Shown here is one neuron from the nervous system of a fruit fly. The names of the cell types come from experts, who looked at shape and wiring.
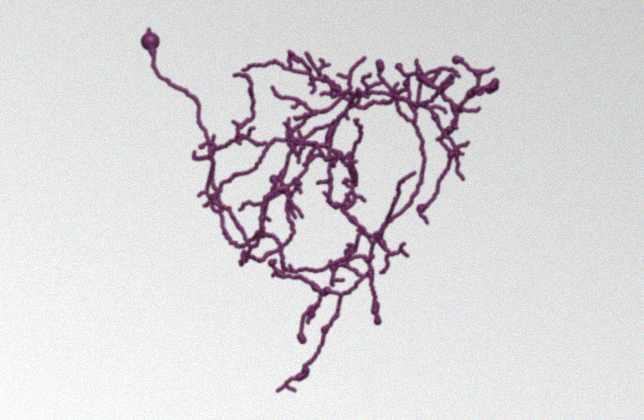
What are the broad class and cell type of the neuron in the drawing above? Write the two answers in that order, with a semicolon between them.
central-brain intrinsic neuron; VES051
